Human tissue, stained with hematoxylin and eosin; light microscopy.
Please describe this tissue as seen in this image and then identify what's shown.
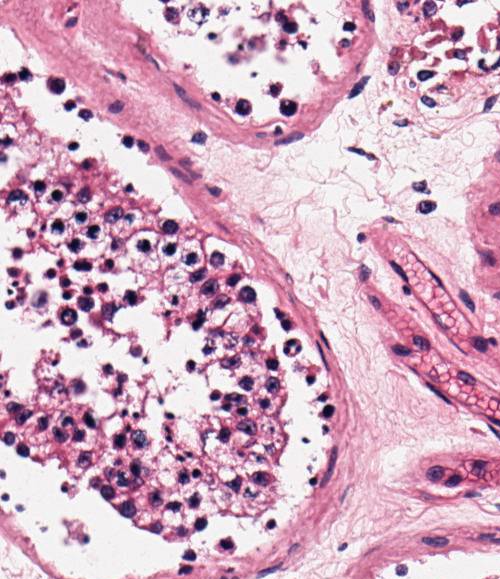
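Stroma separates parts of several rounded tubules; the largest fills most of the left half. Its cells have round, dark nuclei and pale, vacuolated cytoplasm; many lie loosely, separated in open white spaces. A top-centre tubule holds scattered cells in a largely empty lumen. This is testis.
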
